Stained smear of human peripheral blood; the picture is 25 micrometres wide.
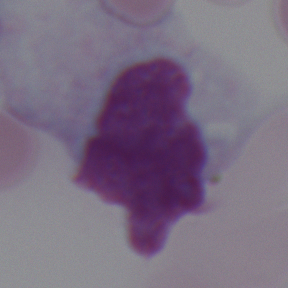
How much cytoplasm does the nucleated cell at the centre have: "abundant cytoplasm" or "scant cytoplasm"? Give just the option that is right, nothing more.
Abundant cytoplasm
